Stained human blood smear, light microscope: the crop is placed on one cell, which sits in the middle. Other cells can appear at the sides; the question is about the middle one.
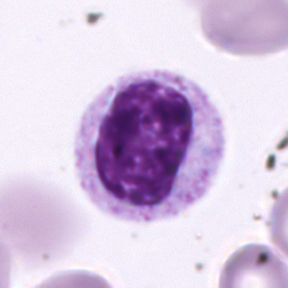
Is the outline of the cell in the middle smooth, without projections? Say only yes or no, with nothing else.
Yes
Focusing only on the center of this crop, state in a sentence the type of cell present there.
Centrally within this crop lies a metamyelocyte.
